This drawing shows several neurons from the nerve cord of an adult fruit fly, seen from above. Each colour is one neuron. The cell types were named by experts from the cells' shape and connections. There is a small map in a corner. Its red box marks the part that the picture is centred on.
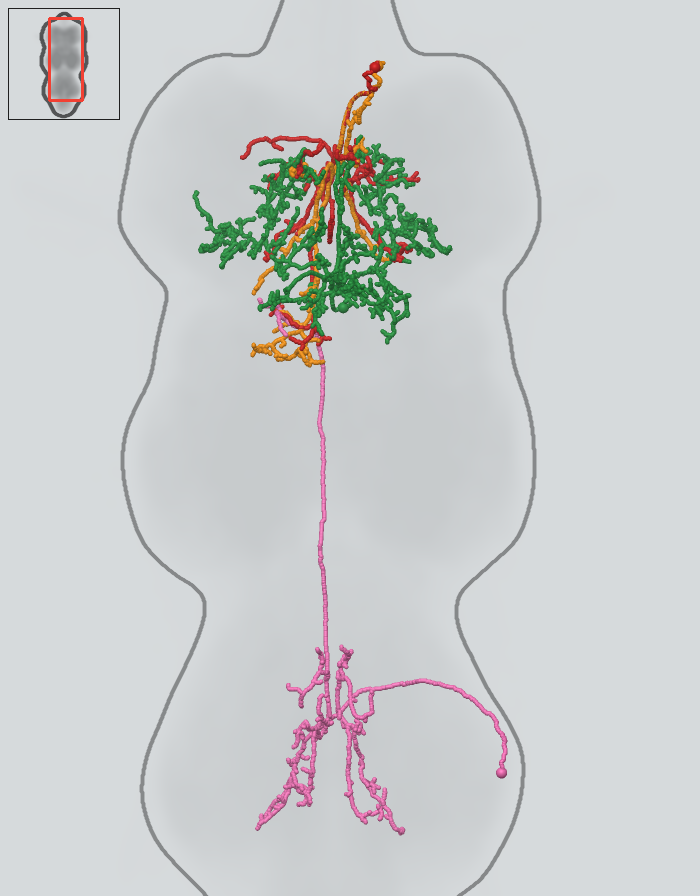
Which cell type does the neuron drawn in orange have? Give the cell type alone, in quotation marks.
"IN09B053"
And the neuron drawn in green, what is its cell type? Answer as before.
"IN00A031"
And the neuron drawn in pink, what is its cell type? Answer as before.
"IN09B049"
